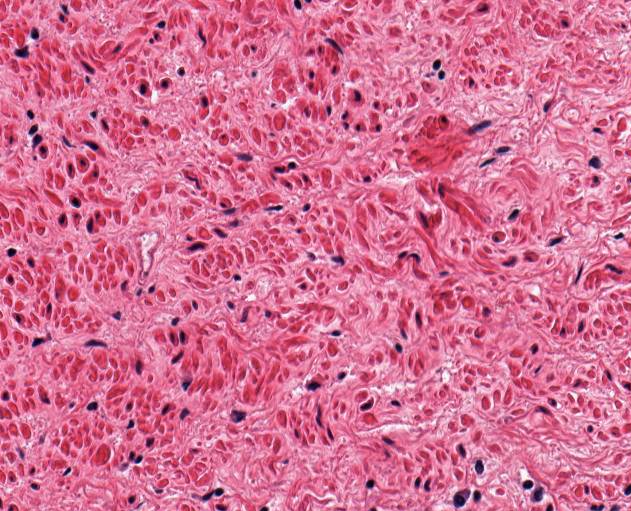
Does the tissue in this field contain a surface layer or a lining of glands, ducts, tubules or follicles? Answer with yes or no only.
No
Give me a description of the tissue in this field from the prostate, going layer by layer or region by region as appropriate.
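First, orientation: just right of the upper centre, a small bundle is cut lengthwise, its elongated cells running obliquely. Second, nuclei: small, dark and sparse, with many cell profiles lacking a nucleus in this plane. Third, stroma: wispy, paler pink collagenous tissue lies between the muscle bundles. Fourth, fat: no fat cells are present in the field.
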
